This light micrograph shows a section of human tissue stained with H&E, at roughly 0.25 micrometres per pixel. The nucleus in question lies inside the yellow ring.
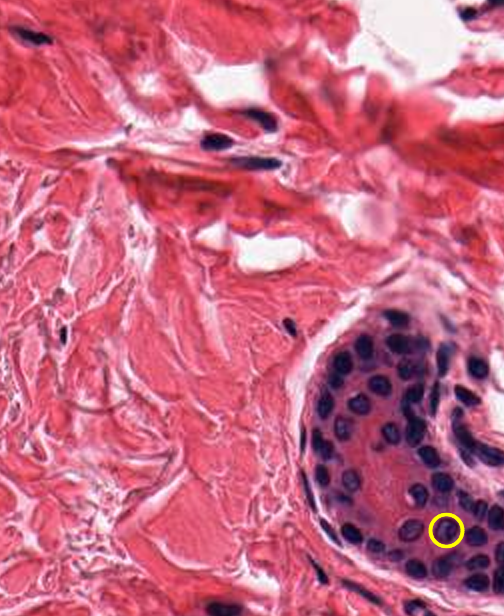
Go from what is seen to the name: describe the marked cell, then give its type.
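The nucleus is round to slightly oval and about the same size as the nuclei packed around it. The nucleus stains dark purple, with its rim a little darker than its middle. The cytoplasm around the nucleus is pink, and no clear border separates it from the neighbouring cells. The cell sits among closely packed, similar cells in a rounded cluster, toward the cluster's lower edge, which faces the surrounding pink fibres. The marked cell is a sweat gland cell.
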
